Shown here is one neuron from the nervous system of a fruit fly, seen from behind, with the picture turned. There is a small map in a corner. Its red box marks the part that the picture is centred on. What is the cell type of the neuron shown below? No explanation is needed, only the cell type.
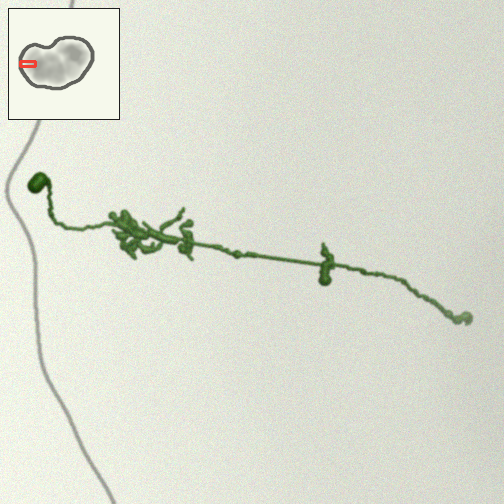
Tm2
